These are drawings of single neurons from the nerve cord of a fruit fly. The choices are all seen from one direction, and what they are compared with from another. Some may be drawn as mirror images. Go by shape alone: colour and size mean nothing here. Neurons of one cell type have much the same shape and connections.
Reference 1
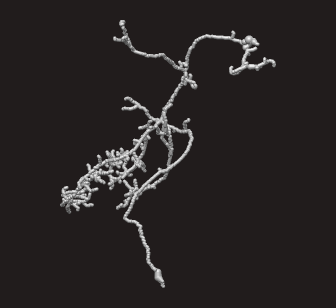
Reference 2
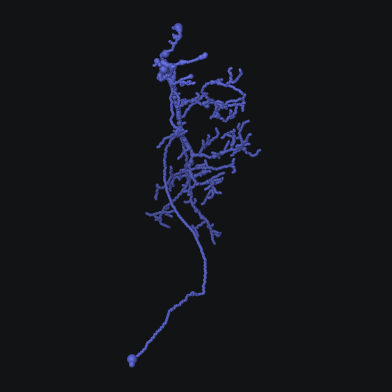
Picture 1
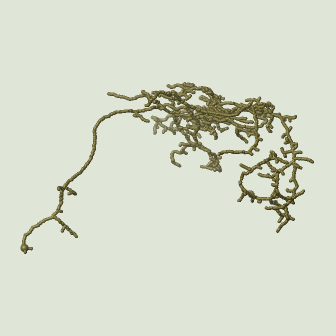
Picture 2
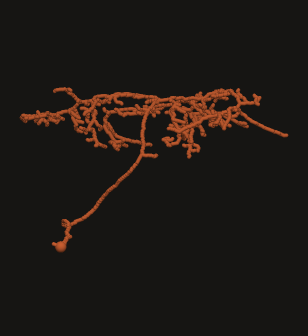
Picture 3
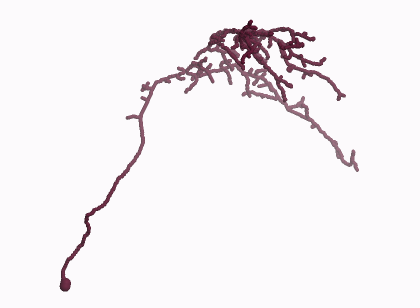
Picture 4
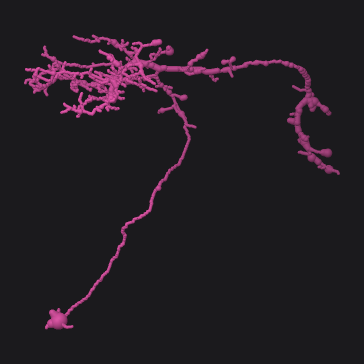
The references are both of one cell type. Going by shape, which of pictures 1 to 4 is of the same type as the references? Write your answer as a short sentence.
Picture 4 shows a neuron of the same cell type.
